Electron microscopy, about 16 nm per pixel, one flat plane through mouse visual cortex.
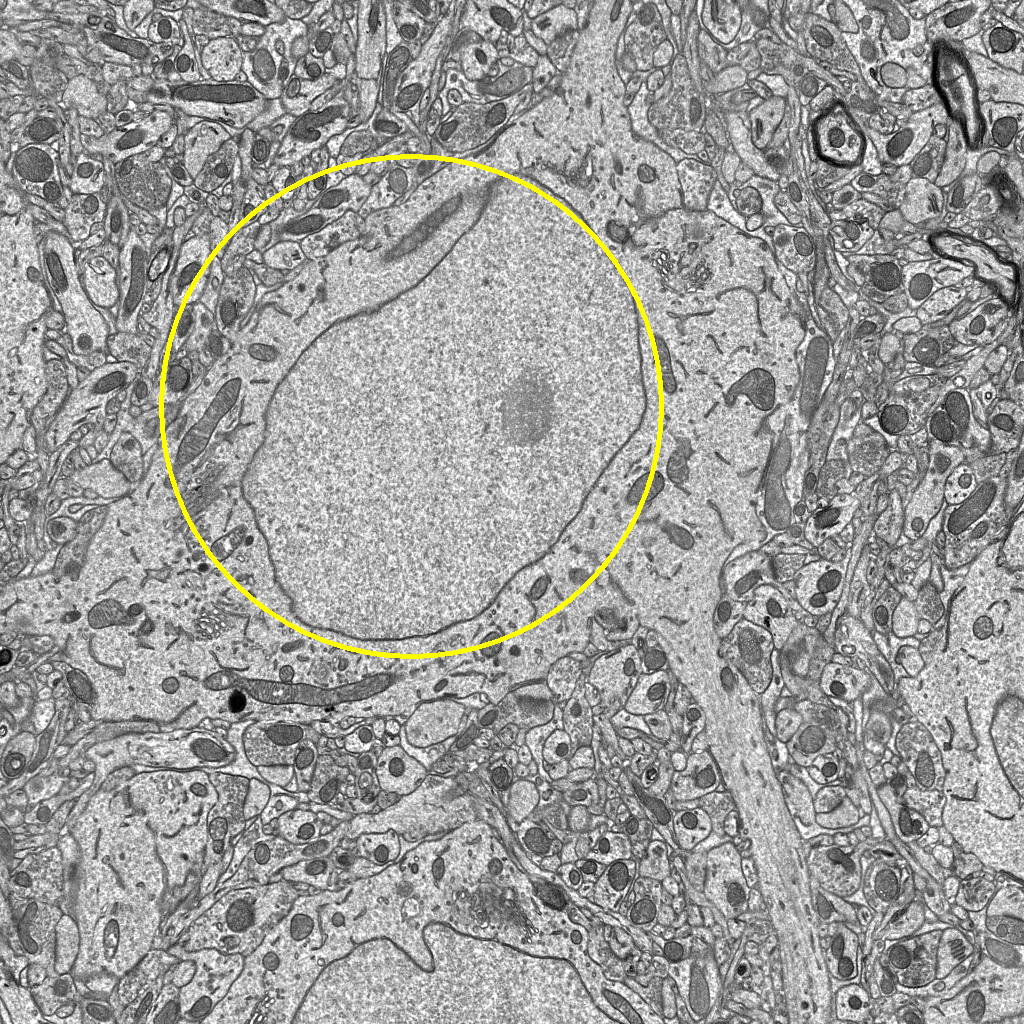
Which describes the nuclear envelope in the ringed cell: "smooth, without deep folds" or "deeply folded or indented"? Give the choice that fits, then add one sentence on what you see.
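Smooth, without deep folds. The nuclear envelope runs smoothly with only gentle waves and no deep infoldings.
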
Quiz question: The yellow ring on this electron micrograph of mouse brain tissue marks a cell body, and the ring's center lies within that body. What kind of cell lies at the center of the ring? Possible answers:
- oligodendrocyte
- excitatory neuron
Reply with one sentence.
The ring's center lies on an excitatory neuron.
